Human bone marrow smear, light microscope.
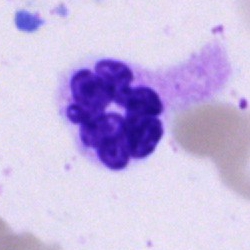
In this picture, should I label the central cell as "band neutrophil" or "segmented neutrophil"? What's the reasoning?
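It is a segmented neutrophil, not a band neutrophil. Its nucleus forms a ring of lobes with a small pale gap at the centre.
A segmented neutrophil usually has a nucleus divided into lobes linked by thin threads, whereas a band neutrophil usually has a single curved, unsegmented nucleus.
The chromatin is dark purple and dense throughout the lobes. Pale pinkish-lilac cytoplasm is drawn out into a broad tail toward the upper right.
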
